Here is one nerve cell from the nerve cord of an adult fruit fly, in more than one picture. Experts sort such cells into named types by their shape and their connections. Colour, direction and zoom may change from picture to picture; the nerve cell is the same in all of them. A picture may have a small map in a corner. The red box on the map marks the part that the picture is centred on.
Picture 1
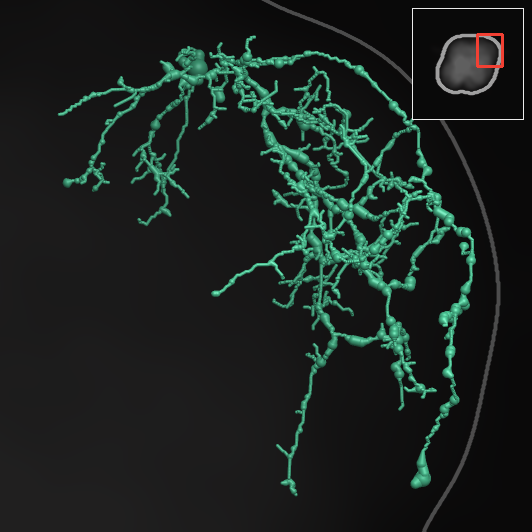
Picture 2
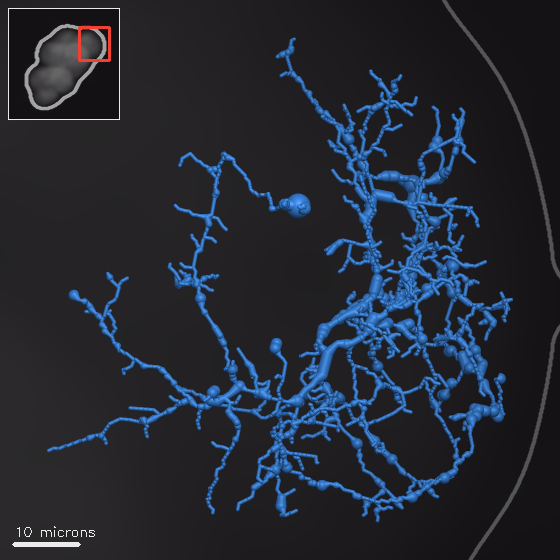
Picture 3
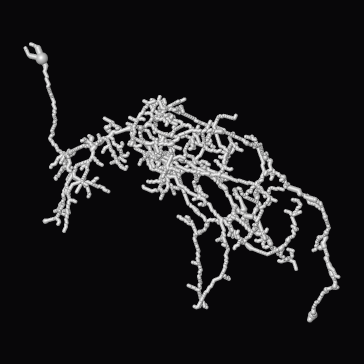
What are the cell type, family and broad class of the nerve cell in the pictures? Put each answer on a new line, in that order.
IN16B094
hemilineage 16B
nerve-cord intrinsic neuron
